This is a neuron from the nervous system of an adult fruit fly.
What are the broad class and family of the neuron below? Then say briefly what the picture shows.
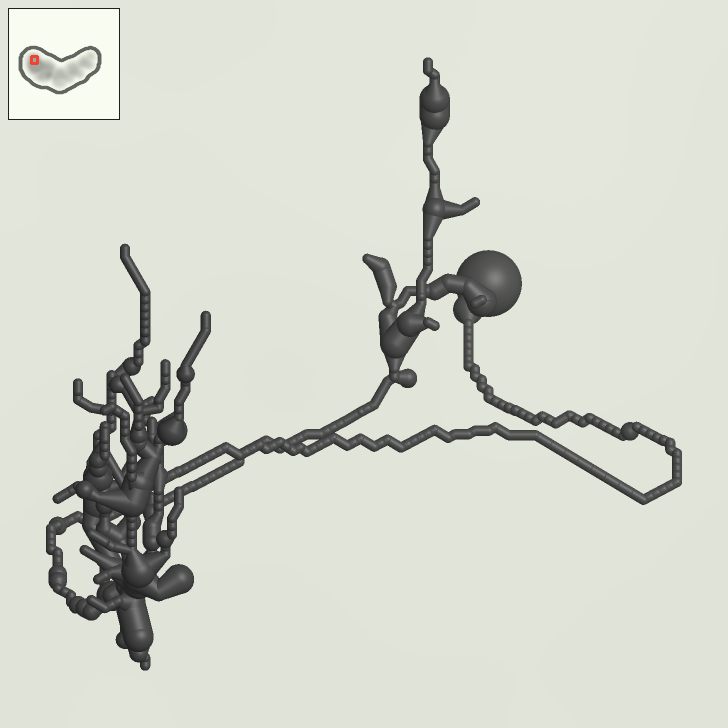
Its broad class is optic-lobe intrinsic neuron. Its family is T. As drawn here it is about as wide as it is tall.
